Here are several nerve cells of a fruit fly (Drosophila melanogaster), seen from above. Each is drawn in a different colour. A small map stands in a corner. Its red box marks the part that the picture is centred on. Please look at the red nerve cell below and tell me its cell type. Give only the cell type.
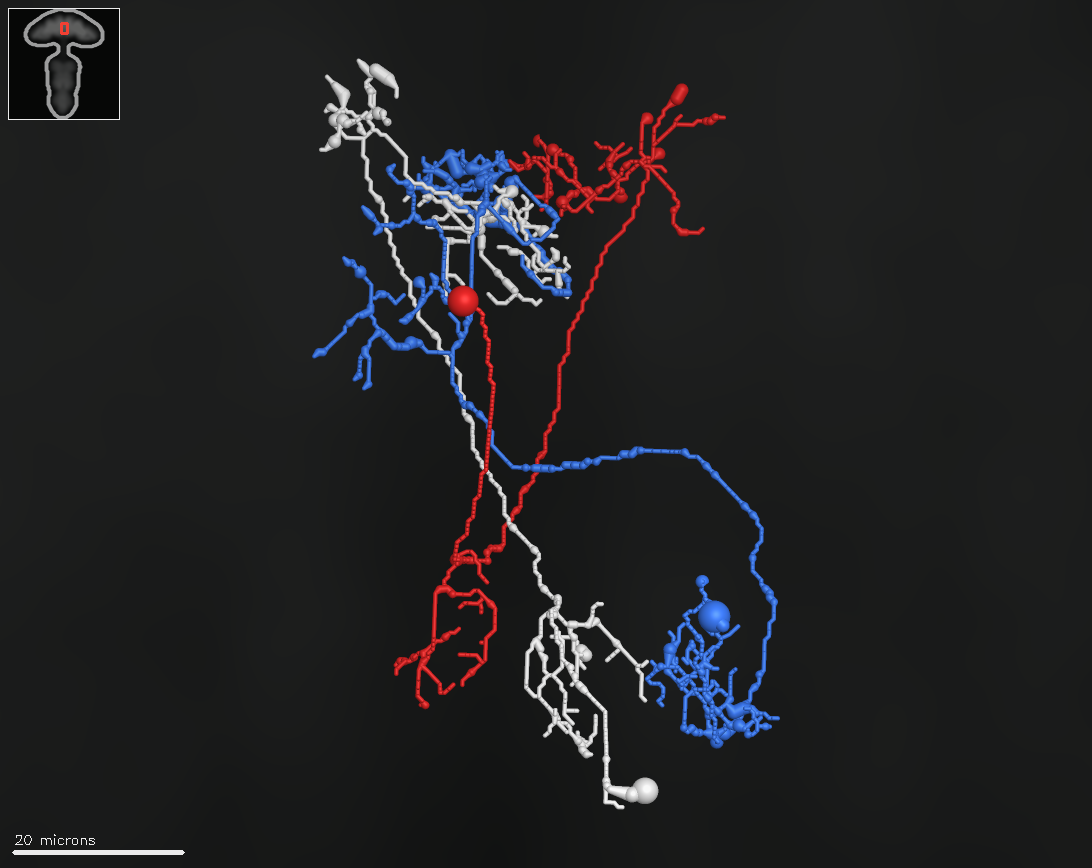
PFNp_b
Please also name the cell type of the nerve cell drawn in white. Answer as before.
PFNm_b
